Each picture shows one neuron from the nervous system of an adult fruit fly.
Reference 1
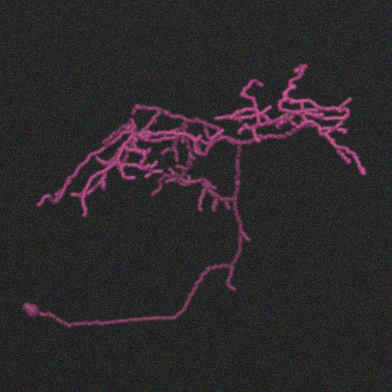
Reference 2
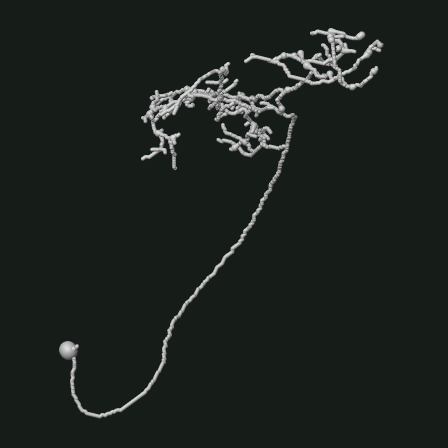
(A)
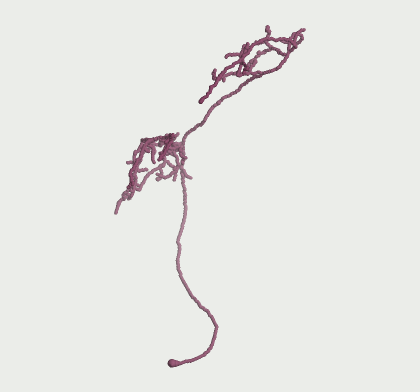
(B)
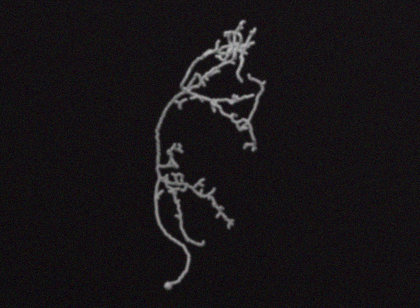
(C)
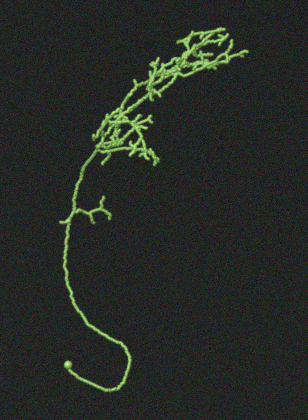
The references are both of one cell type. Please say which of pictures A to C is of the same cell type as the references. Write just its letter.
A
